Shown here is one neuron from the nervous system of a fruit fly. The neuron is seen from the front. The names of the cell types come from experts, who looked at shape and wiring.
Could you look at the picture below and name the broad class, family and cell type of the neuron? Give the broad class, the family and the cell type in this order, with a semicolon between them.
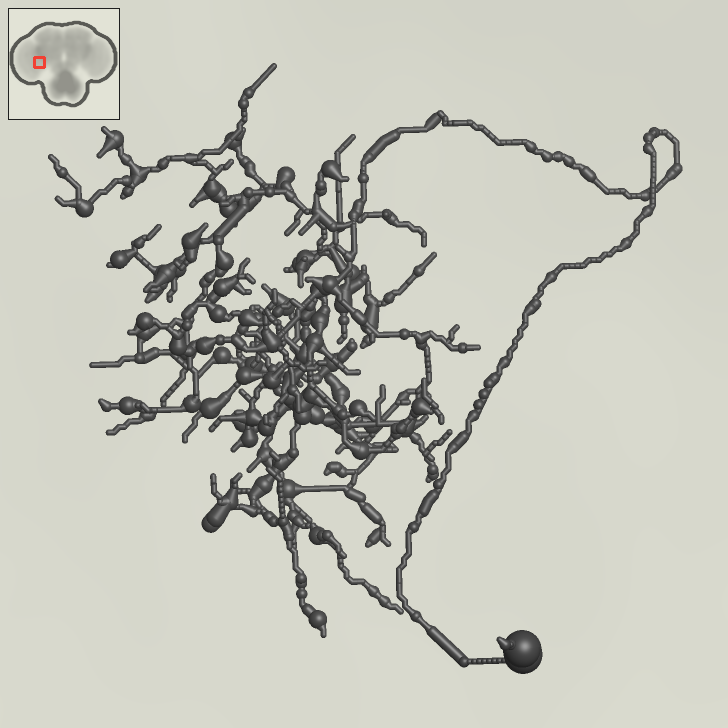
optic-lobe intrinsic neuron; Li; Li34a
